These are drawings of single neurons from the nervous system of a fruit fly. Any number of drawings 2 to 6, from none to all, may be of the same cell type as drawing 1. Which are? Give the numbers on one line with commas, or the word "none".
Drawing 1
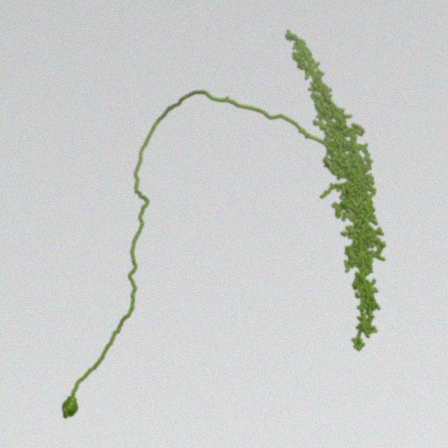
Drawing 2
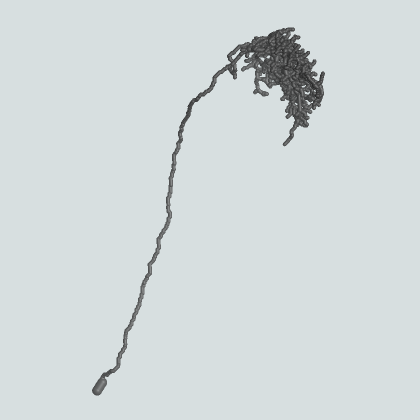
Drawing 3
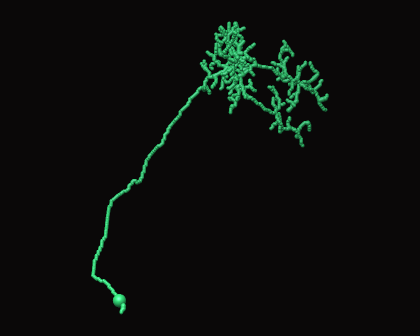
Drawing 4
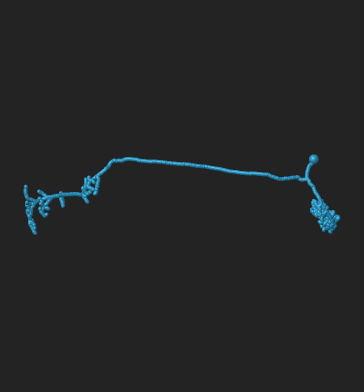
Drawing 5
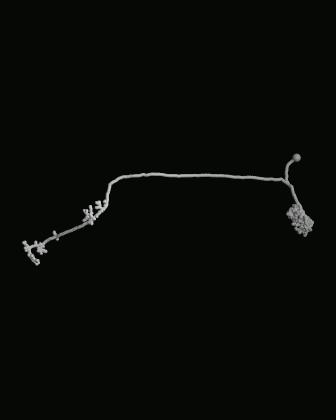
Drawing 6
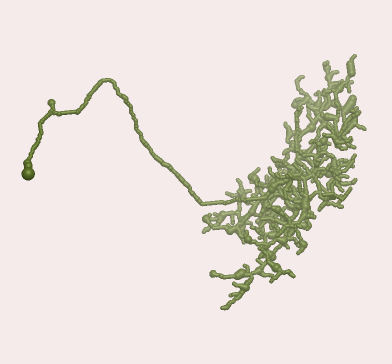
2, 6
